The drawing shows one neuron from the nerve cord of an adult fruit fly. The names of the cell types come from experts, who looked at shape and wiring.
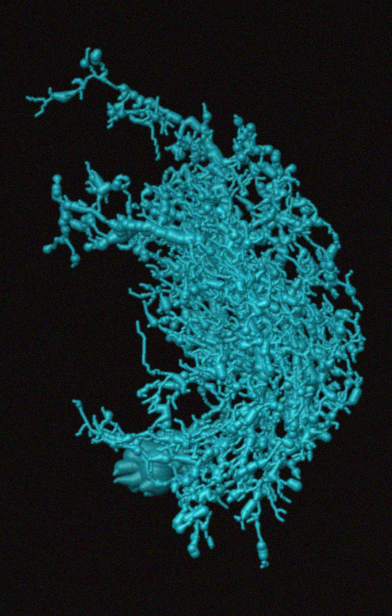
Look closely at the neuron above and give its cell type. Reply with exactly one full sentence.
Typed by cell type, the neuron is IN08A002.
